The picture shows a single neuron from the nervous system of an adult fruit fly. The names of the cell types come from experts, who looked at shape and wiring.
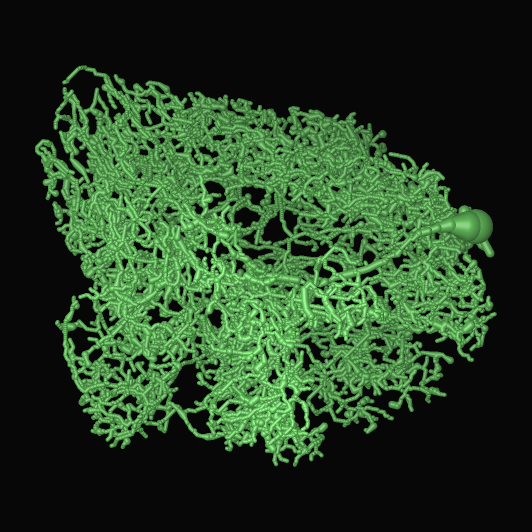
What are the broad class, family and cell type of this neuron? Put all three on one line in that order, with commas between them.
central-brain intrinsic neuron, hemilineage ALl1_dorsal, lLN2T_b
